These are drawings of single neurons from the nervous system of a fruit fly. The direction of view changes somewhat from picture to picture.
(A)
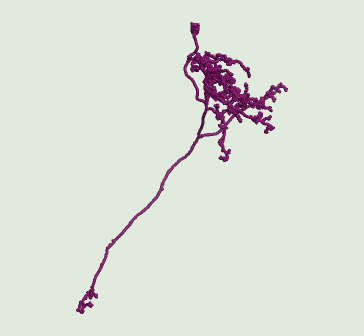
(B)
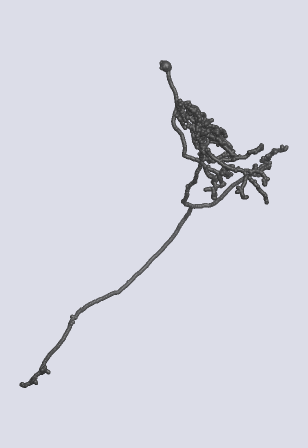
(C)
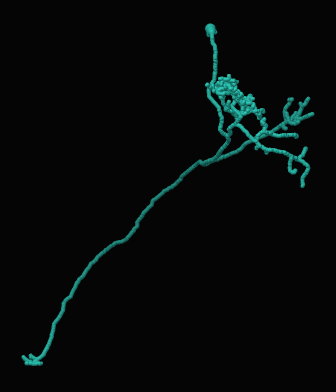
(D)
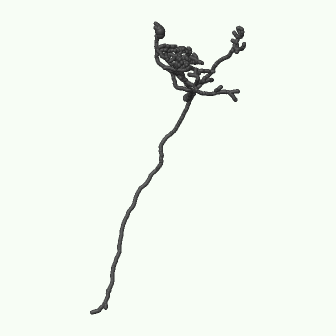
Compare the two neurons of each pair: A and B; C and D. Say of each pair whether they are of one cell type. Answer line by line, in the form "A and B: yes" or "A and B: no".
A and B: yes
C and D: yes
